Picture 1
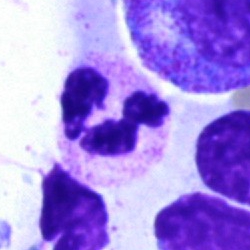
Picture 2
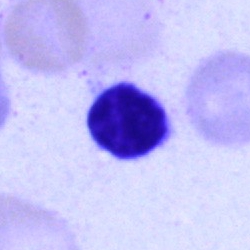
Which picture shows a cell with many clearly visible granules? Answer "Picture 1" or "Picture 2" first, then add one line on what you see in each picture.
Picture 1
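In picture 1: The cytoplasm contains fine, evenly scattered pinkish-lilac granules.
In picture 2: No granules are visible in the cell.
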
